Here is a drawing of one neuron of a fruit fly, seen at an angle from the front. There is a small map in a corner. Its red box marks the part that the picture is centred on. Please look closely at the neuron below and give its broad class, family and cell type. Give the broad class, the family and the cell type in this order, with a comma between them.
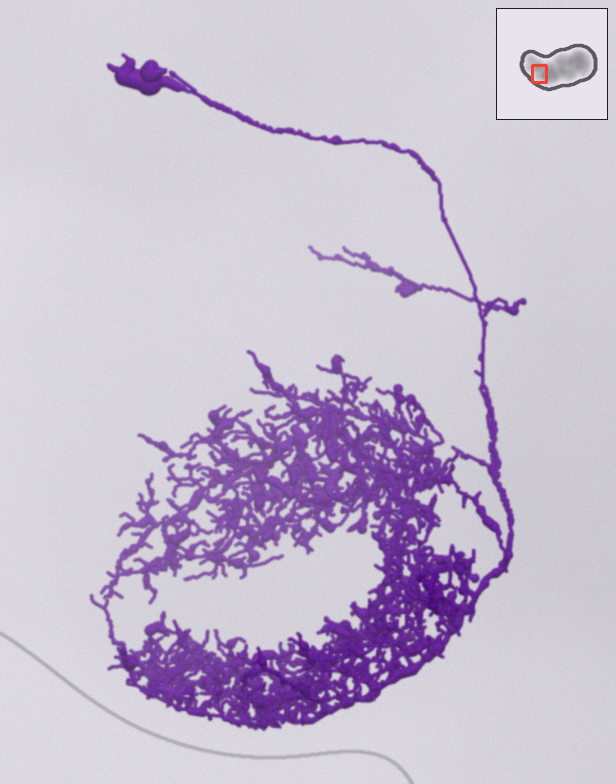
nerve-cord intrinsic neuron, hemilineage 23B, IN23B009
